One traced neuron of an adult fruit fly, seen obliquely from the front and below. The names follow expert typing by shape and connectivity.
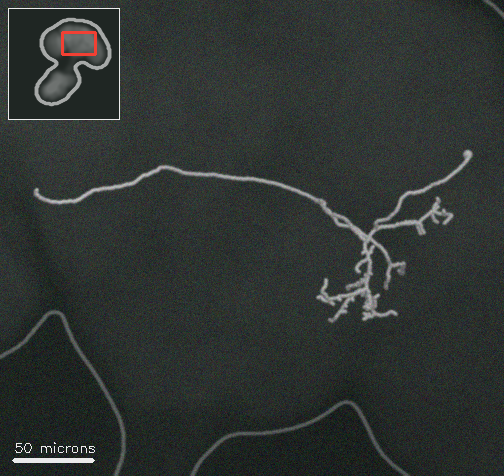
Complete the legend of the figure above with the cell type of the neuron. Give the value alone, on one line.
CB2558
